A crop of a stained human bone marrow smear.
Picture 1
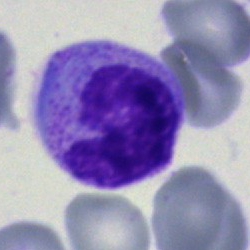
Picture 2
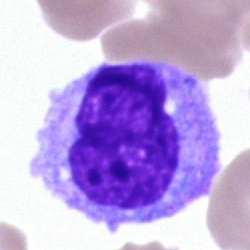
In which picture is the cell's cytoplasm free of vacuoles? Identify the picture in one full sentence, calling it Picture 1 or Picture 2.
No vacuole is to be seen anywhere in the cytoplasm of the cell in picture 1.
